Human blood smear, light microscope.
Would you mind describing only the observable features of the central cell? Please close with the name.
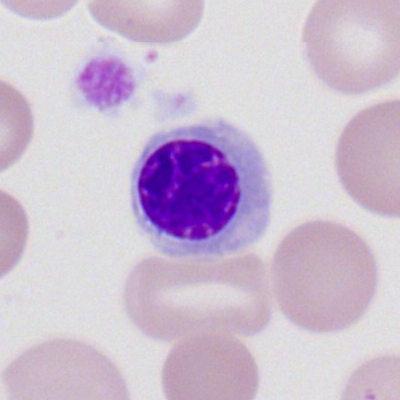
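Smooth, round outline on this one. The chromatin's dark purple and densely clumped, and there are no nucleoli to be seen in the nucleus. Notice the rim of cytoplasm is wider on the right of the nucleus than on the left. It's an erythroblast.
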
